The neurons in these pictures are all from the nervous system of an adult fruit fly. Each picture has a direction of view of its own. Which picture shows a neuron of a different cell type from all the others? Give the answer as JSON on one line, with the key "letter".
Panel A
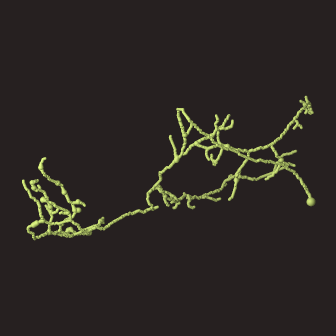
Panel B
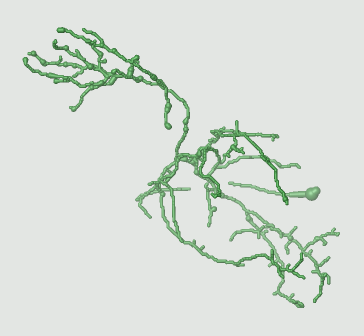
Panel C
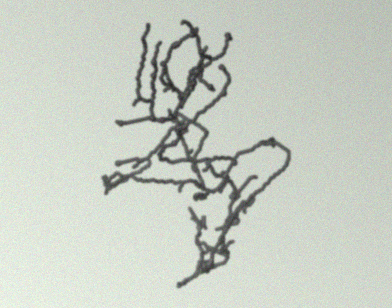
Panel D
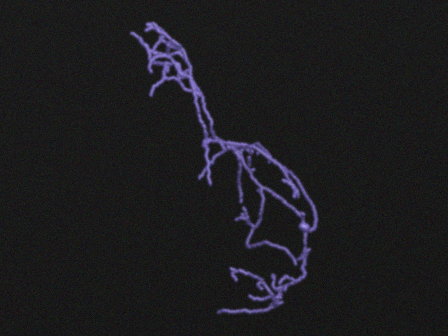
{"letter": "A"}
